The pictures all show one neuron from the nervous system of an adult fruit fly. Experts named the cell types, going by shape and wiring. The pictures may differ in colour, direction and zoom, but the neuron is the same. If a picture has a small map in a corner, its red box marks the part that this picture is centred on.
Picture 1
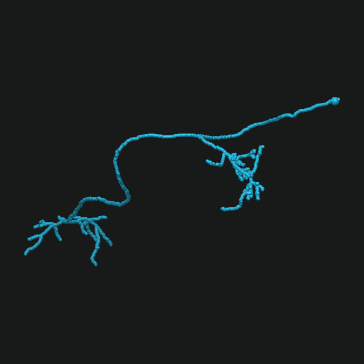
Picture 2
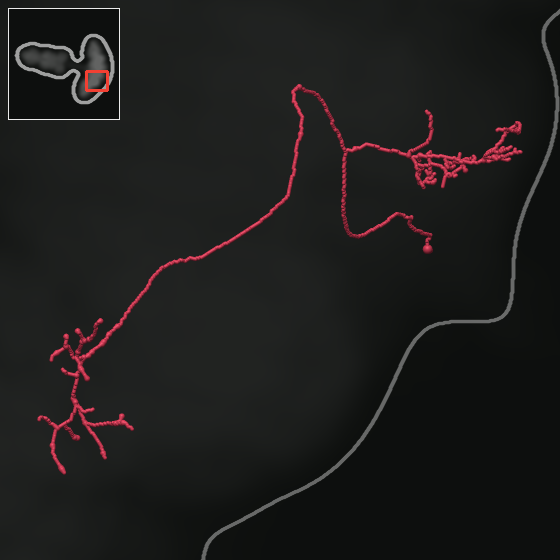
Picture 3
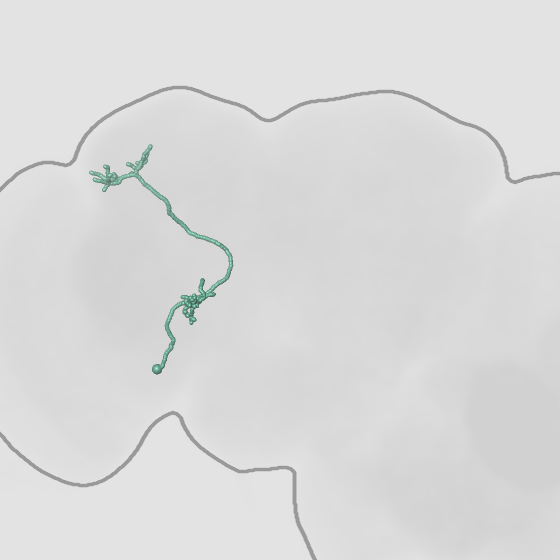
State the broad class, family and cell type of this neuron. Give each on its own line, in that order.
central-brain intrinsic neuron
hemilineage ALv1
M_vPNml77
